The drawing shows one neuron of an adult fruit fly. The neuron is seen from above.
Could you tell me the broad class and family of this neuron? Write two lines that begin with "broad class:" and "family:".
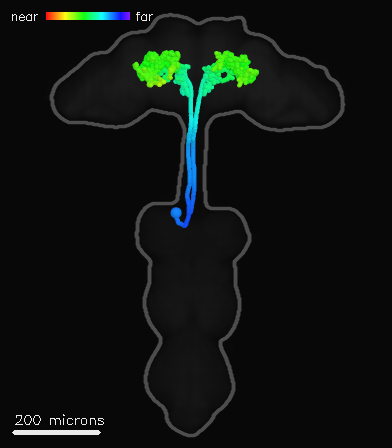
broad class: ascending neuron
family: hemilineage 01A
